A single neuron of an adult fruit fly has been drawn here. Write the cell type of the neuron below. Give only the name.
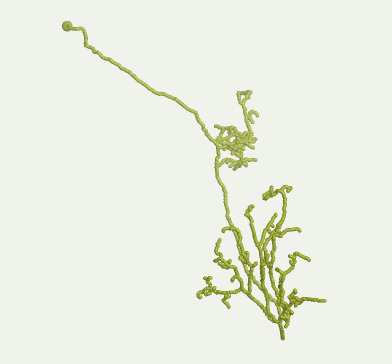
FB1E_a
